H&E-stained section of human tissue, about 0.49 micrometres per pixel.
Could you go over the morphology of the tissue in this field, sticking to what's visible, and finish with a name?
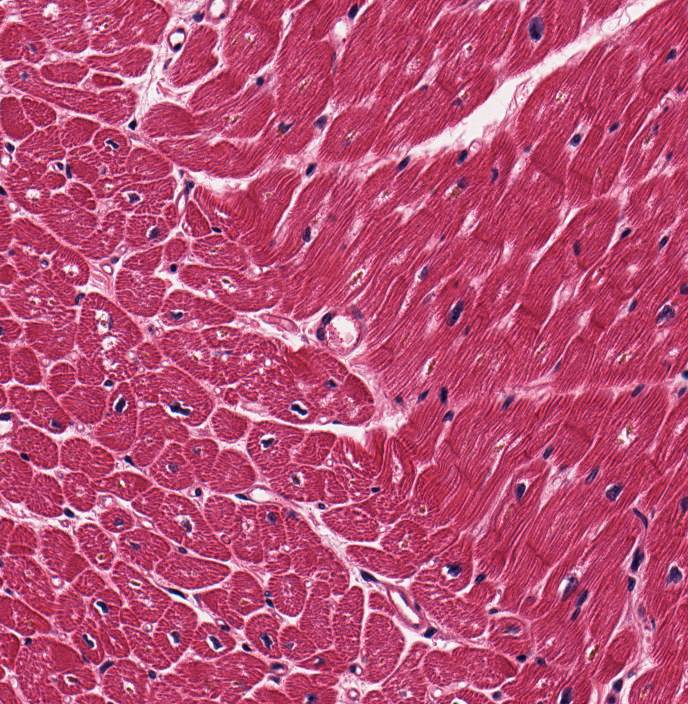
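Look first at how the fibres are cut: across at left and lower left, lengthwise at upper right. Those cut across show rounded-polygonal outlines of varying size, separated by narrow pale spaces. The lengthwise ones run diagonally from lower left towards upper right, branching and joining one another. Many fibres have small yellow-brown granules in pale zones next to their nuclei. This is atrial appendage of the heart.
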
